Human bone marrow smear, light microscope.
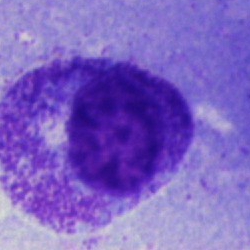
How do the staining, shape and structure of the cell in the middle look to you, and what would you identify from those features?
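The outline is broadly oval, without sharp projections. Cytoplasm is broad to the left of the nucleus and only a thin rim to the right. Just left of the nucleus, a pale, granule-poor zone lies between it and the granules. The cell is a myelocyte.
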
